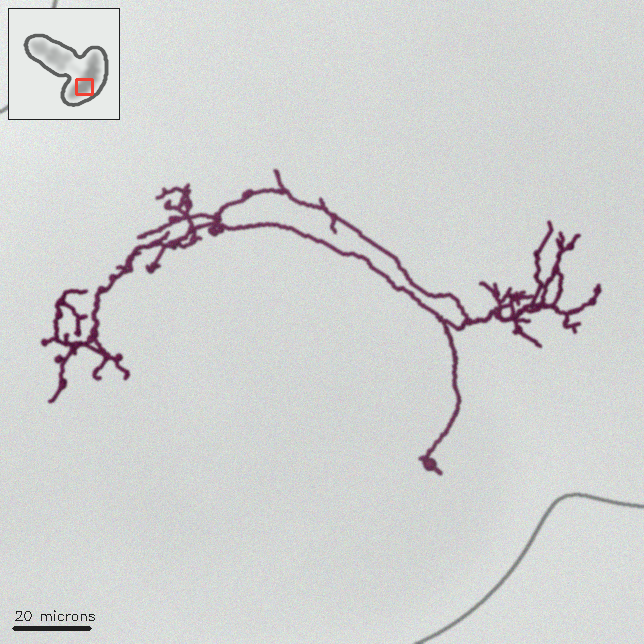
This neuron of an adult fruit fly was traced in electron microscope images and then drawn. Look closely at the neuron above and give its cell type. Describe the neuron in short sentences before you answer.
It is in the brain and does not reach the nerve cord. From left to right in the picture it spans about 150 microns. The picture shows dozens of branch ends. It is a central-brain intrinsic neuron. Its cell type is WEDPN17_a1.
